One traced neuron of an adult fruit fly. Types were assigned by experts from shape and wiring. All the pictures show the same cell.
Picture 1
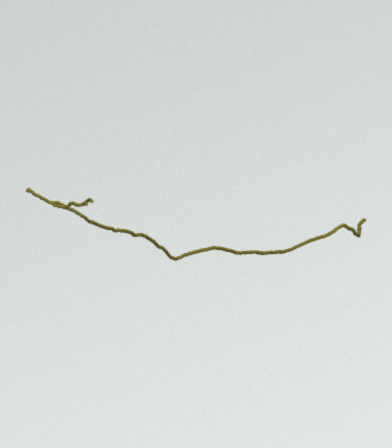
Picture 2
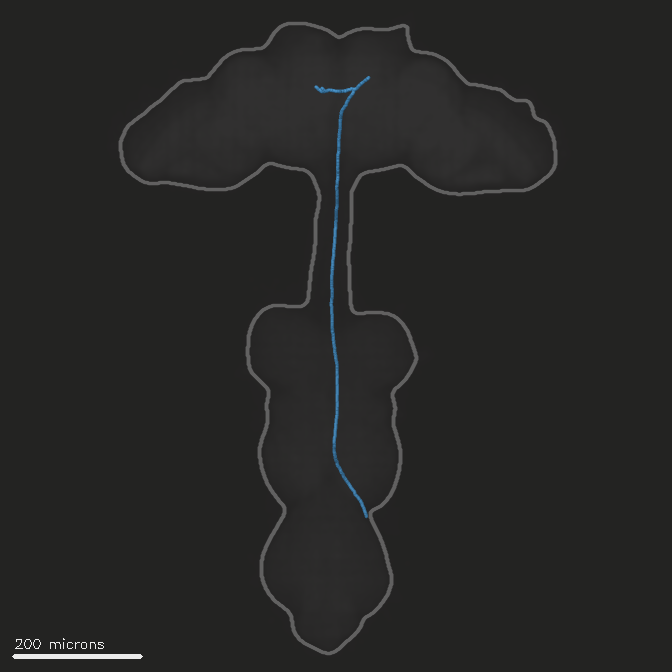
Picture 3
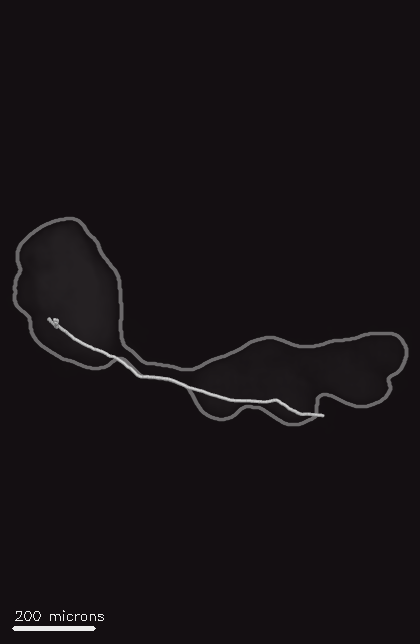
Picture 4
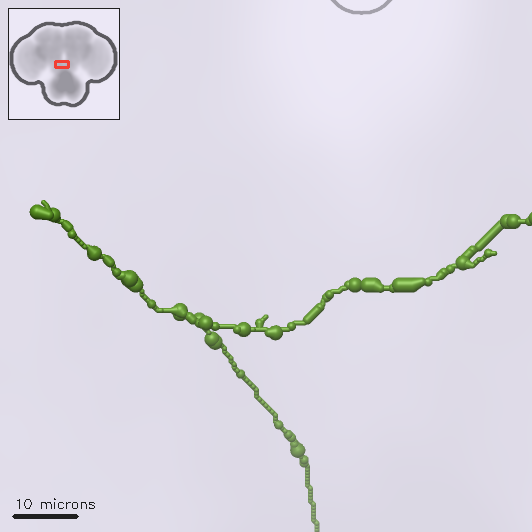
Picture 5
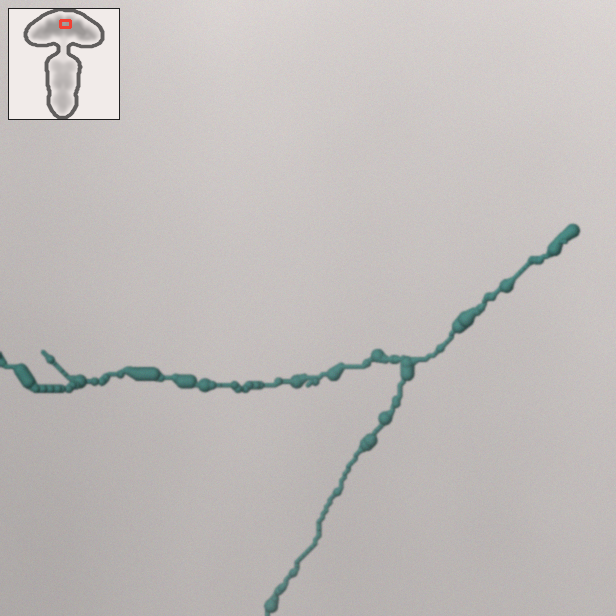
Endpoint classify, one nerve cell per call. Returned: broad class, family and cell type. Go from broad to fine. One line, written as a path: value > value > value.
sensory neuron ascending to the brain > class gustatory > LgAG4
